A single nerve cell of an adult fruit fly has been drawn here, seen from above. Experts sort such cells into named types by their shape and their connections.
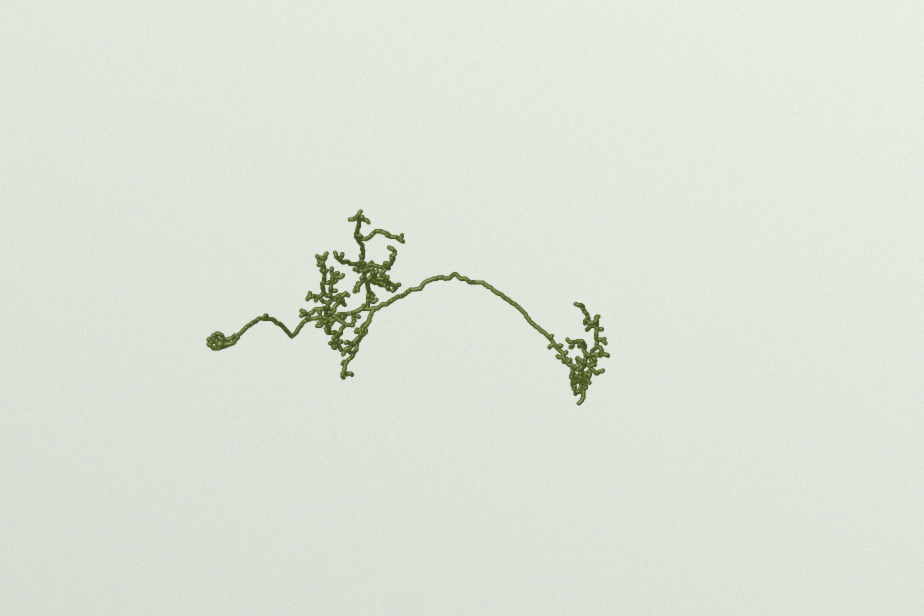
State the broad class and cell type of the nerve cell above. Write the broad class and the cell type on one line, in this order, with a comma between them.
central-brain intrinsic neuron, GNG208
